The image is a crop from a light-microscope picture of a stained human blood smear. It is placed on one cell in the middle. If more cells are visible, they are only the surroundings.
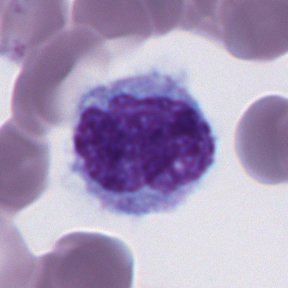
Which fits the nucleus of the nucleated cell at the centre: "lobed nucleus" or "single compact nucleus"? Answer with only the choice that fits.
Single compact nucleus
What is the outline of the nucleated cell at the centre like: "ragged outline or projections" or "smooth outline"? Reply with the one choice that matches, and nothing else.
Ragged outline or projections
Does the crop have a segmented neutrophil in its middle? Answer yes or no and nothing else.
no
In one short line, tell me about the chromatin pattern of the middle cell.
Heads up, the chromatin in this one is coarsely clumped.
